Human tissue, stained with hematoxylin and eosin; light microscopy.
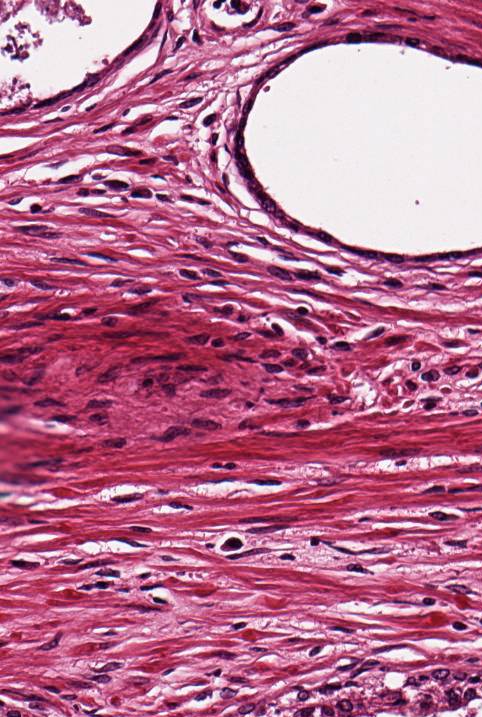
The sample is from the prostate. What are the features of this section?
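Spindle cells make up most of the field, gathered into bundles that run mainly horizontally across the middle and lower parts. Their elongated, dark-staining nuclei lie parallel to the fibres. Fibres and cytoplasm stain deep pink. The large space at upper right is empty.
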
